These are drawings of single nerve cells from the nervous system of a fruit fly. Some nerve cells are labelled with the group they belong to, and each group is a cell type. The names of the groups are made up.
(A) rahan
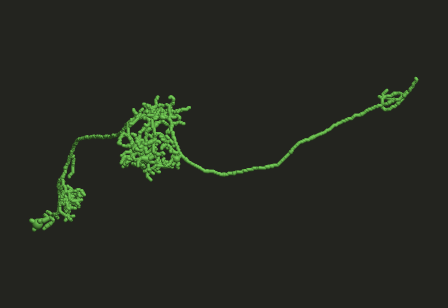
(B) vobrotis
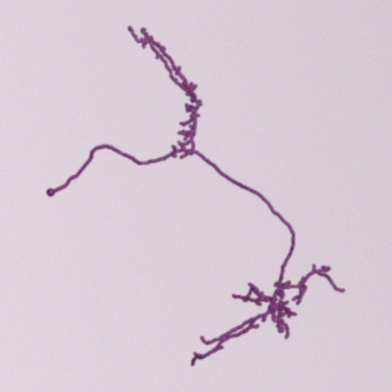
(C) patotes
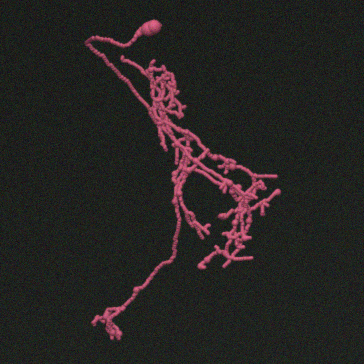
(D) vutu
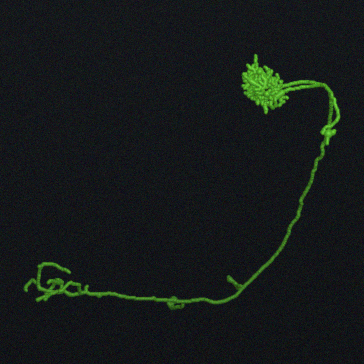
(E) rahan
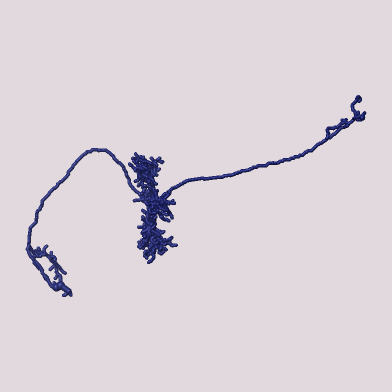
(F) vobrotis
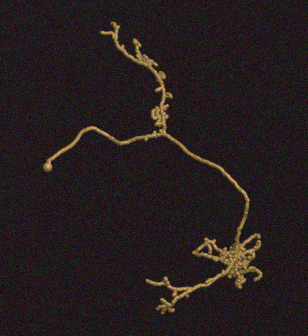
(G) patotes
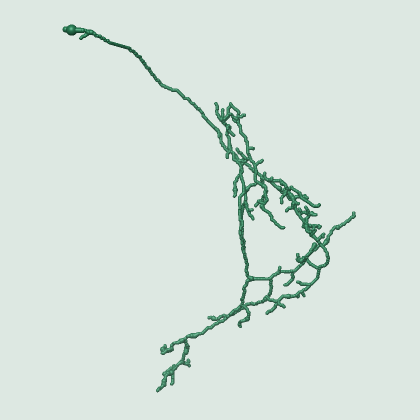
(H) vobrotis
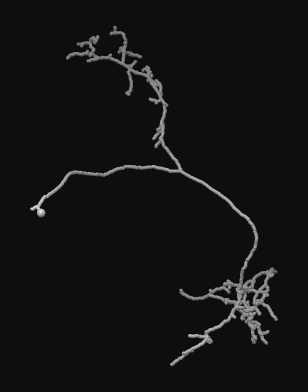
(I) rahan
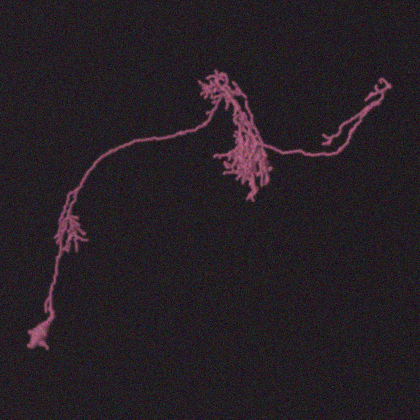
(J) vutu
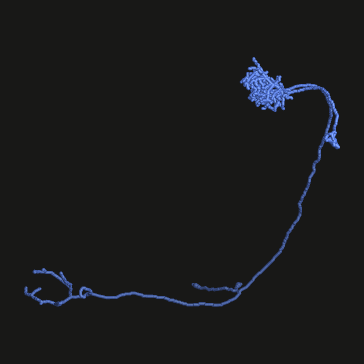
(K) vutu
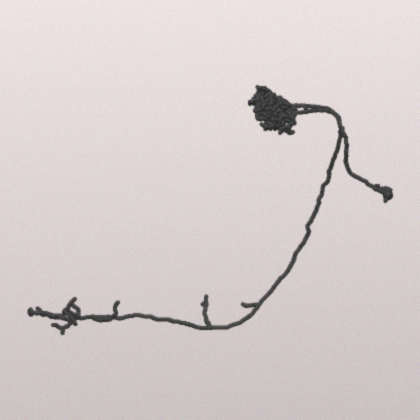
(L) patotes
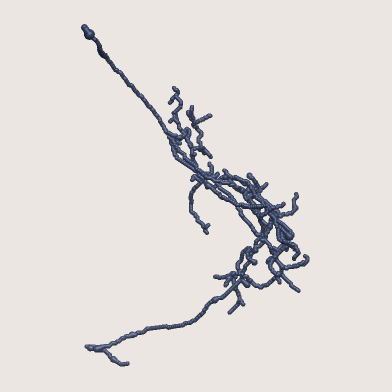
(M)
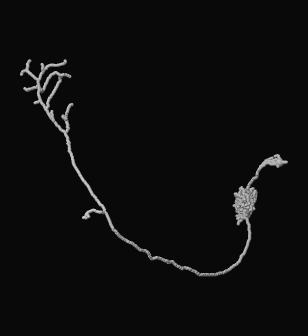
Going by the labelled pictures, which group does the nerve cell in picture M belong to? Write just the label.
vutu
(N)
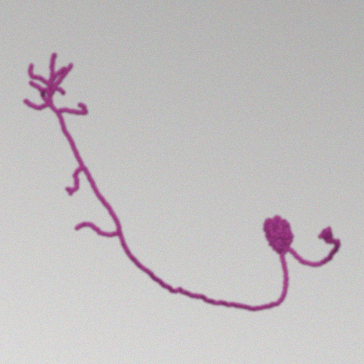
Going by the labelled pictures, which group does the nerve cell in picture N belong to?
vutu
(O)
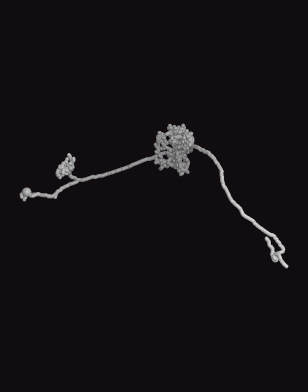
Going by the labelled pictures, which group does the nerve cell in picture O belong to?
rahan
